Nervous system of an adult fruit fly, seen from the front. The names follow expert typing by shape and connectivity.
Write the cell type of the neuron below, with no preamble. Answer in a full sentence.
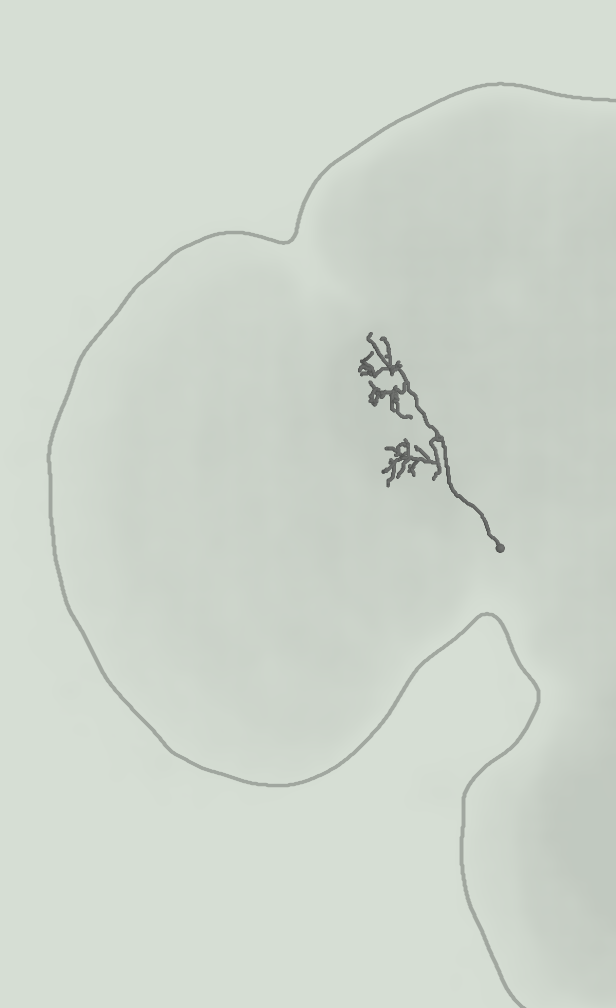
The cell type is Li18b.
